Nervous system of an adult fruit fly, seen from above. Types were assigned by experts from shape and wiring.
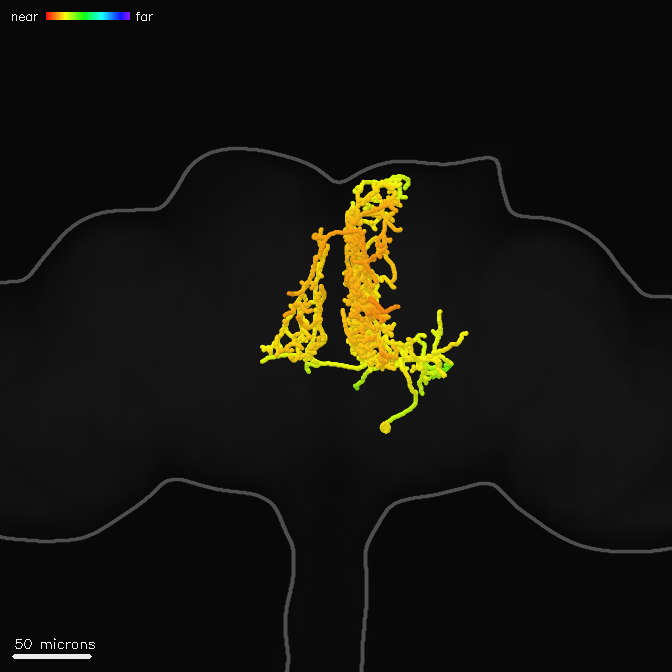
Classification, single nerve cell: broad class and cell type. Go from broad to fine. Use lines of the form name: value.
broad class: central-brain intrinsic neuron
cell type: SMP383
